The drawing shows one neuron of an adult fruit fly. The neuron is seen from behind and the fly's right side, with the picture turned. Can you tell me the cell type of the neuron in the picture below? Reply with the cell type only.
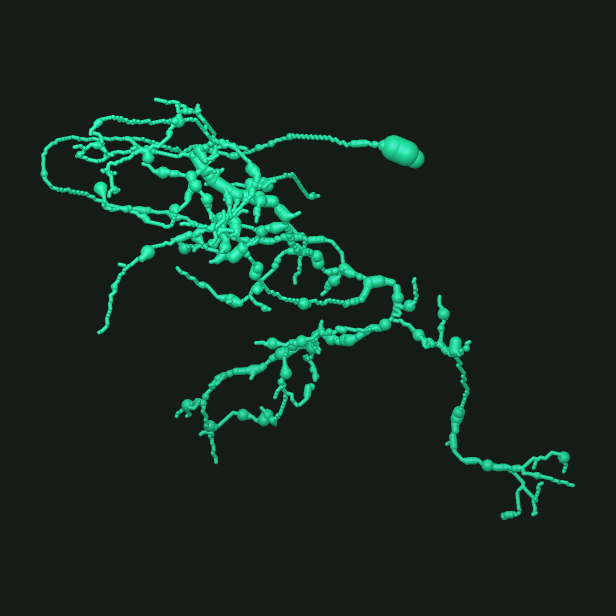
IN11B017_b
